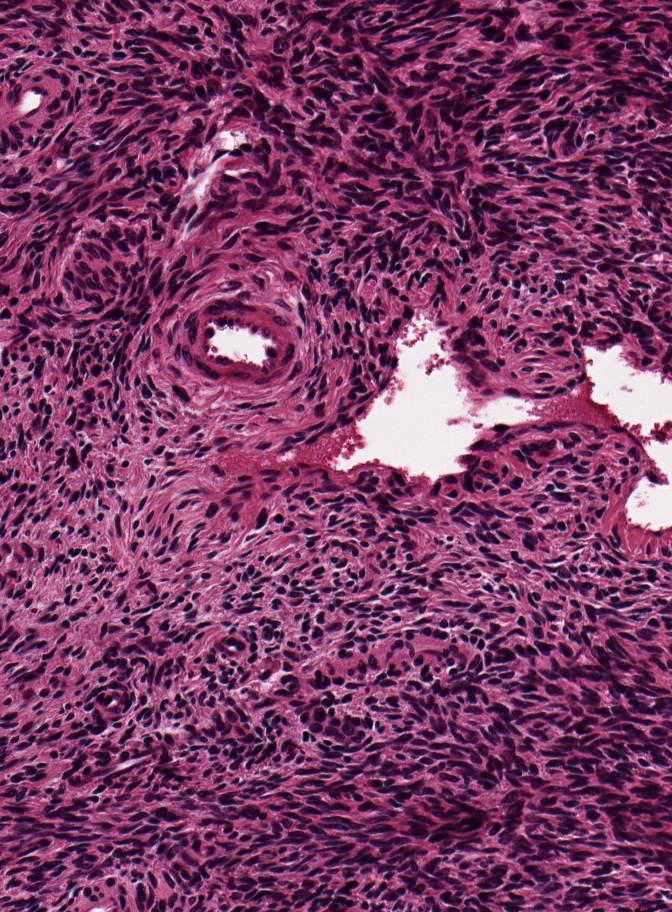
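Ovary, haematoxylin and eosin stain. A densely cellular sheet of spindle-shaped cells fills the field, without any epithelium. Nuclei are elongated to oval and darkly stained. Scant, ill-defined pink cytoplasm leaves the nuclei looking crowded. Throughout this field of ovary the spindle cells run in short fascicles that cross one another in different directions.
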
